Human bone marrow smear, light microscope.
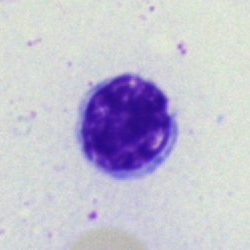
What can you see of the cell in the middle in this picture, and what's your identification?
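See how the outline's roughly round, and the cytoplasm is just a thin rim around the nucleus. That rim is pale blue, and there are no granules in it. So that's a lymphocyte.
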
